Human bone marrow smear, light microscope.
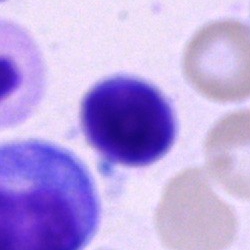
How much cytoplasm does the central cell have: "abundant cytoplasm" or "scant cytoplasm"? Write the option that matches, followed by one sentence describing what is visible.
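Scant cytoplasm. Cytoplasm is scant, at most a very thin rim around the nucleus.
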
